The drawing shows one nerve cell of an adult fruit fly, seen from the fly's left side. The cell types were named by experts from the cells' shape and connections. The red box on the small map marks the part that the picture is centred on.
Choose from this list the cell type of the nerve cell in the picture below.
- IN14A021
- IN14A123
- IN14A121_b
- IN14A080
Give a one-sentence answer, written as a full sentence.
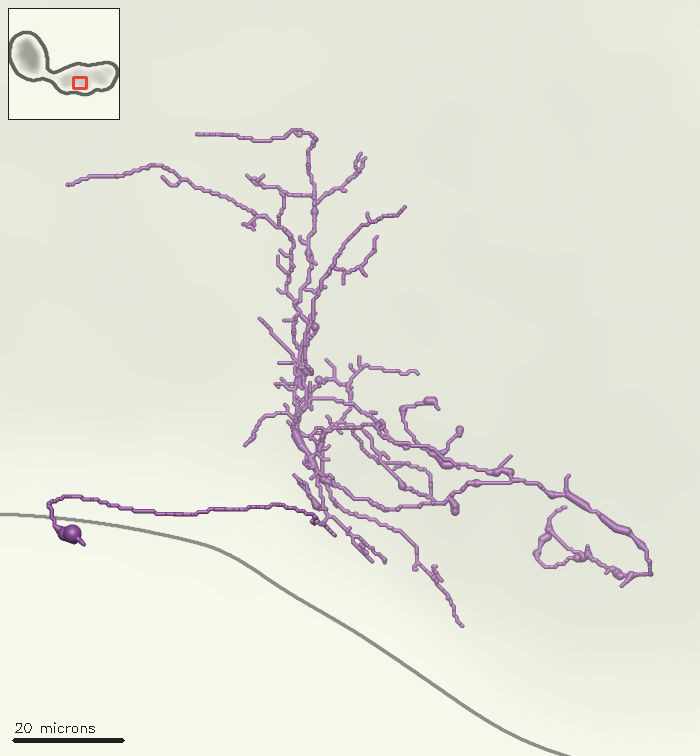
Classified by cell type, this nerve cell is IN14A080.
